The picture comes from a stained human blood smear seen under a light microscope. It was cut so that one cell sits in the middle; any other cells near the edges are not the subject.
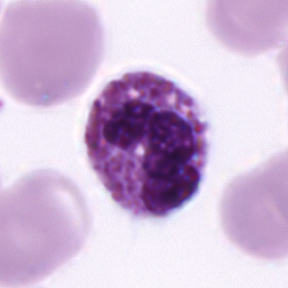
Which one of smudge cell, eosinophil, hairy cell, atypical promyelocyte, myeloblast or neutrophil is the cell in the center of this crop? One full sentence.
The cell at the centre of the field is an eosinophil.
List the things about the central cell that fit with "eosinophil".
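Nucleus first: its lobes lie mostly in the right half of the cell.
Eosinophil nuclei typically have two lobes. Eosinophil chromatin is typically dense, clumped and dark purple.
This chromatin is dark purple and densely clumped, as expected.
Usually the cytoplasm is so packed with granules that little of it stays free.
Here it is packed with reddish-violet granules.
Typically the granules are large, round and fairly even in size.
These are coarse and distinct, not fine and dust-like, which suits an eosinophil.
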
